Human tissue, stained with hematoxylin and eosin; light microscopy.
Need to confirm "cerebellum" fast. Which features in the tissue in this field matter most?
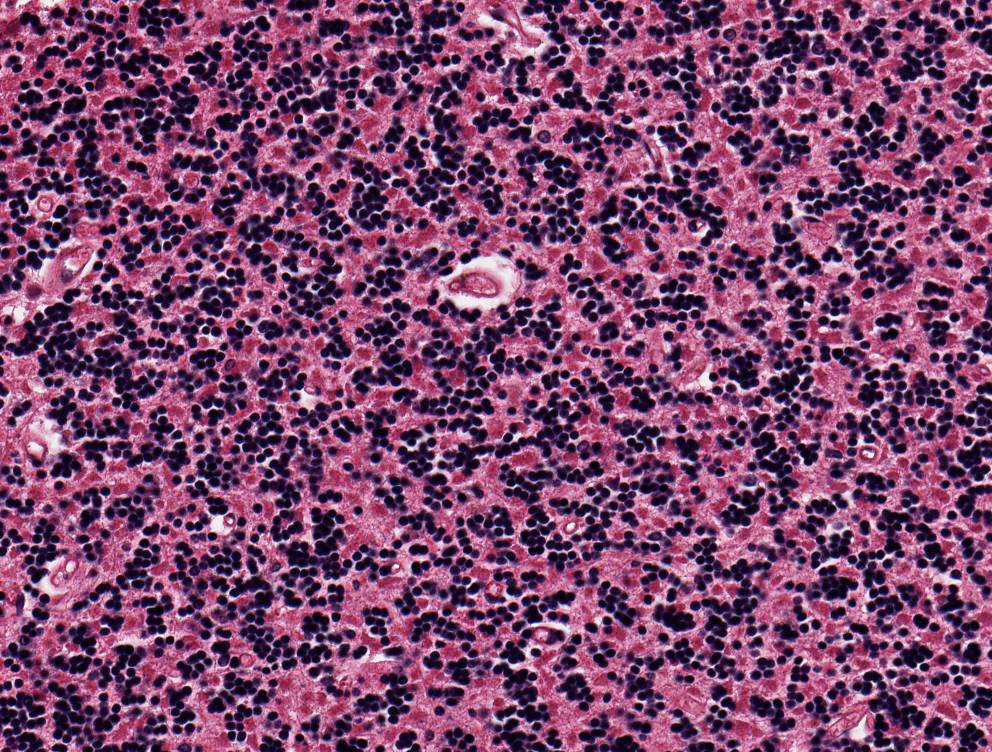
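You're looking at the cerebellum. Around most of the dark nuclei, little or no cytoplasm is visible. Between the clusters of nuclei, notice the small islands of pale pink material that have no nuclei in them. In the upper centre sits a small vessel with an open lumen. Several more small capillary profiles, each with a pale space around it, are scattered through the field, most noticeably toward the left edge.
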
